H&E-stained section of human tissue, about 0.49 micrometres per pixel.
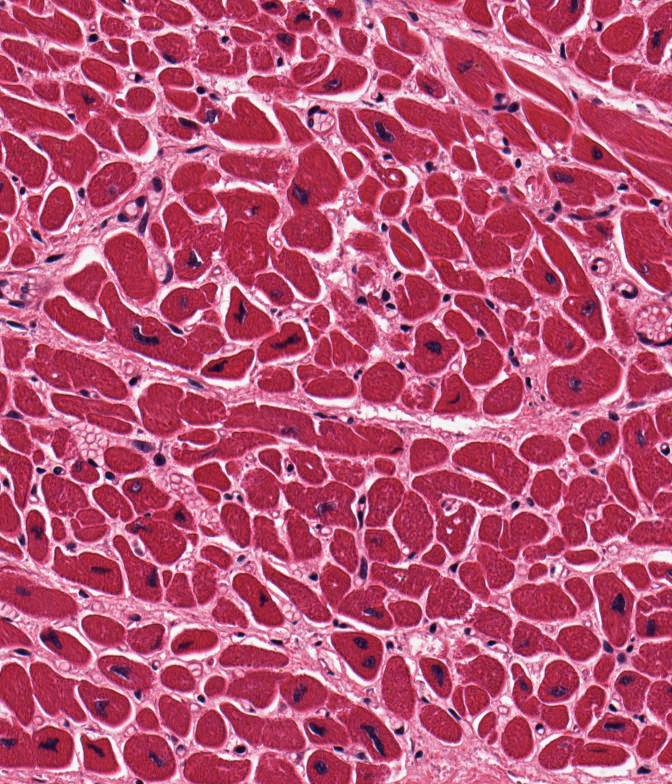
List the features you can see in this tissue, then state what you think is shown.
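Muscle fibres, closely packed, fill the field from edge to edge. Most are cut across or obliquely, so their profiles are rounded and angular rather than long strips. Where a fibre shows a nucleus, there is a single dark one placed centrally. The fibre cytoplasm is deeply eosinophilic, an intense red-pink. This tissue is left ventricle of the heart.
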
